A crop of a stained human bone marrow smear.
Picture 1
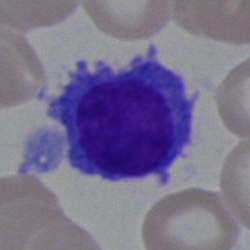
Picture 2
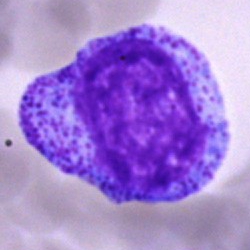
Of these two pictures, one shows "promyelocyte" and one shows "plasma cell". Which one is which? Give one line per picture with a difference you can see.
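Picture 1 shows a plasma cell: No granules are visible in the cytoplasm.
Picture 2 shows a promyelocyte: Many small dark purple granules are scattered throughout the cytoplasm.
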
